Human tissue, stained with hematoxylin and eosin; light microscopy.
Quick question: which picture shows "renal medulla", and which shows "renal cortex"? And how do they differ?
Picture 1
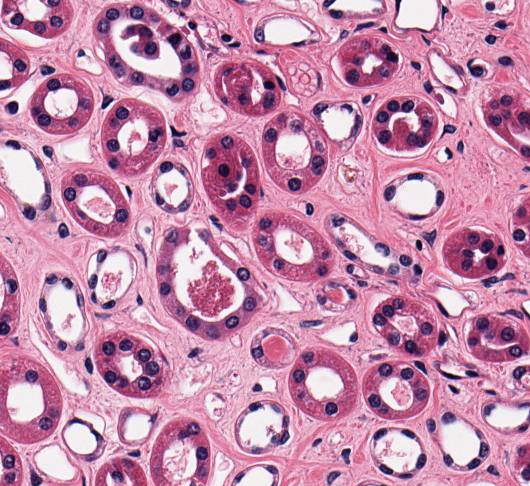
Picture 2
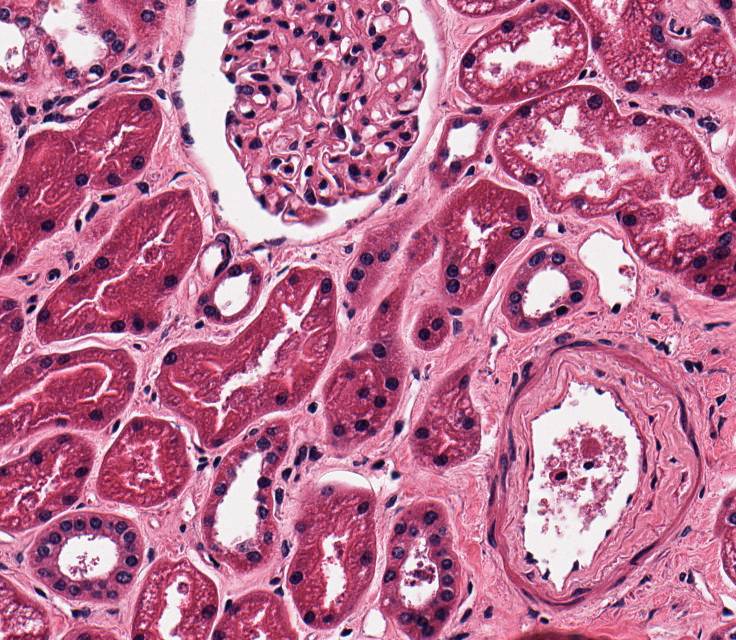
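That first one's renal medulla, and the second is renal cortex. Look at the top centre of picture 2: a rounded tuft of capillary loops, with a clear crescent of space between it and its enclosing capsule.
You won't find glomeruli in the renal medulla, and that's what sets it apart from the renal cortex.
Picture 1 is just closely packed tubules in cross section, the larger ones lined by a single layer of pink cuboidal cells with round, dark, evenly spaced nuclei. In picture 2 most tubules on the left have tall, deeply eosinophilic granular cells around slit-like lumina, mixed with smaller tubules of paler cuboidal cells around wide, round, open lumina.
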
